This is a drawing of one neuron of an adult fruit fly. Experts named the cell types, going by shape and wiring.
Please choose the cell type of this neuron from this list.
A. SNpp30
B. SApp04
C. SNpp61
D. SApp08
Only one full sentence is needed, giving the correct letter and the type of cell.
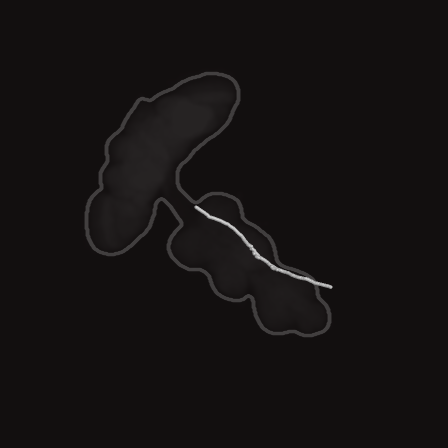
Under cell type, the neuron is listed as SApp08, option D.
